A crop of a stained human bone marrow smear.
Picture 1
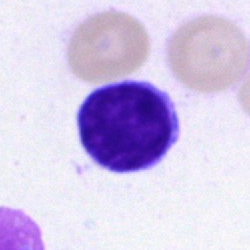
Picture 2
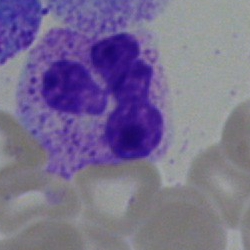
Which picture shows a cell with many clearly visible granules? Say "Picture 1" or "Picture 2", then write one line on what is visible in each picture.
Picture 2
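In picture 1: No granules are seen in the cytoplasm.
In picture 2: Numerous purple granules are scattered throughout the cytoplasm.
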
